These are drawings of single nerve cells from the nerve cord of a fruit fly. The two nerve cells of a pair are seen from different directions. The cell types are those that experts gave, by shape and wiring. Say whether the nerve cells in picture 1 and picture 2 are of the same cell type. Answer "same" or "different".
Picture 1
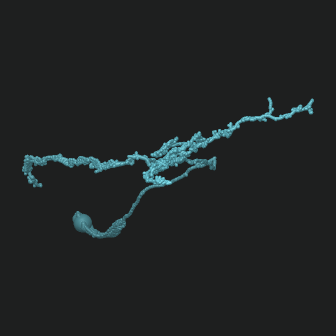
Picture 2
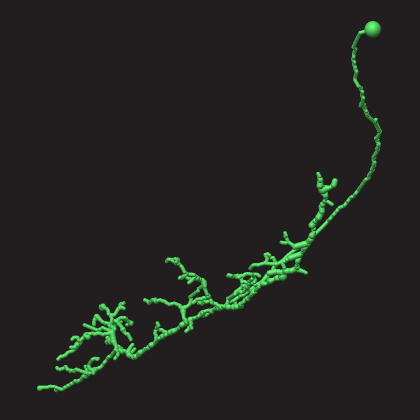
different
